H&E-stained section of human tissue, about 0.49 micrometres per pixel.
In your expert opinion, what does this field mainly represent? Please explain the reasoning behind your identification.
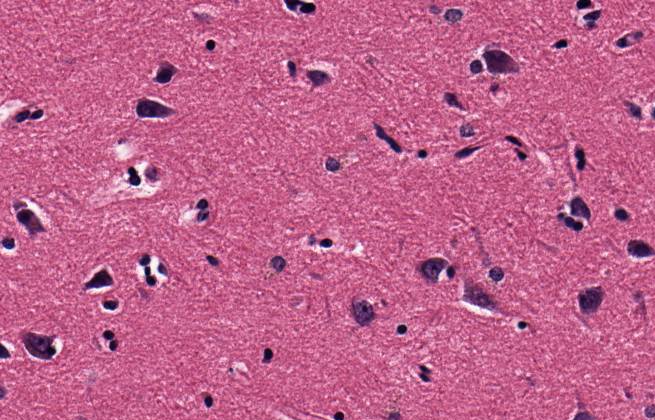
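Shown here is cerebral cortex. Single cells lie scattered fairly evenly in a finely fibrillary pink matrix, with no grouping into glands or tubules. Its larger cells are angular, often triangular, with purple cytoplasm.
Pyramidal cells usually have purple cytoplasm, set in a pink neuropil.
Many small round dark nuclei with little or no visible cytoplasm lie among them.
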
